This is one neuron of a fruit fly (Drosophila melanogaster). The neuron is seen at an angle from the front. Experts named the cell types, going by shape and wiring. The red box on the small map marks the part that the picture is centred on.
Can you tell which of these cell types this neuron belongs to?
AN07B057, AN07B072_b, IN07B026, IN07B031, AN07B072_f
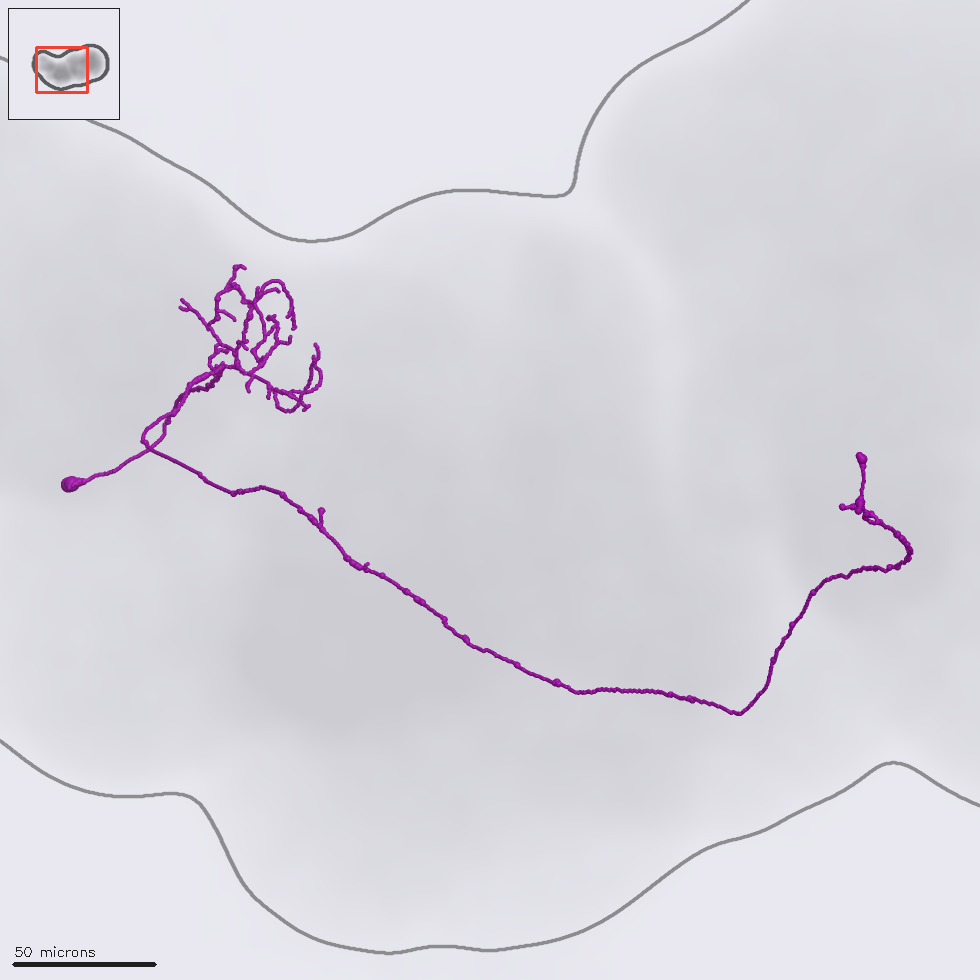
AN07B072_f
